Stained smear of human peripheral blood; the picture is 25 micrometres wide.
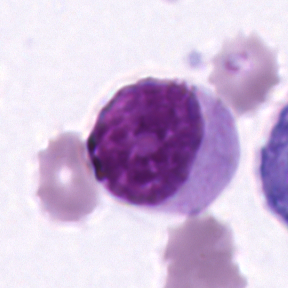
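Plasma cell in a stained peripheral blood smear, measuring about 14 by 12 micrometres. Its nucleus, about 11 by 9 micrometres, lies toward the left of the cell and is round to slightly oval, without indentation or lobes. The chromatin is deep purple and finely clumped in a loose network, with one pale rounded area near the centre of the nucleus. Pale lilac cytoplasm forms a crescent on the right side.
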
